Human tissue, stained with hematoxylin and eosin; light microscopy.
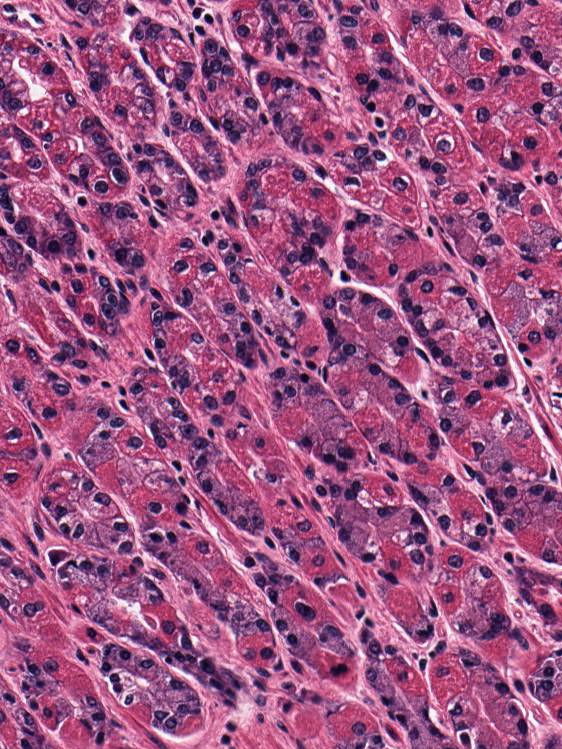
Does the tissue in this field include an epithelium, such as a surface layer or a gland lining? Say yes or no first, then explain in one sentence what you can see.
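Yes. Many gland cells are parietal cells with bright pink cytoplasm and a round central nucleus.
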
